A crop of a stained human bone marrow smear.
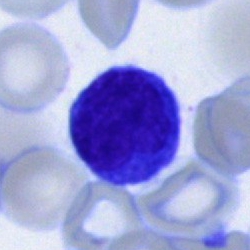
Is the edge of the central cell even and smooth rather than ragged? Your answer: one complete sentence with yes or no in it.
Yes, neither ragged parts nor projections, blebs or tags mark the edge of the cell.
